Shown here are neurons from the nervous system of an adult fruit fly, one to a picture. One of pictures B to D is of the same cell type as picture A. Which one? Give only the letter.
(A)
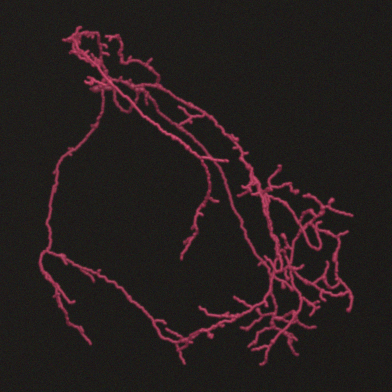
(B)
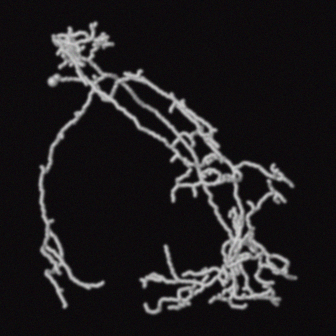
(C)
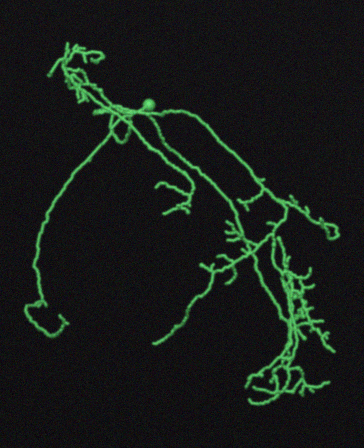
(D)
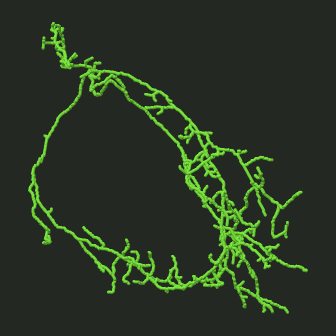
B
